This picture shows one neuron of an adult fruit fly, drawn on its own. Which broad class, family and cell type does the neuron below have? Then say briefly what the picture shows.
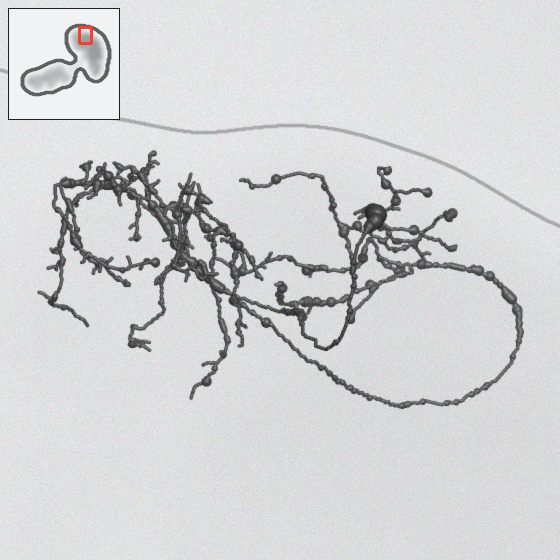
It is a central-brain intrinsic neuron. Its family is hemilineage LHa1. The cell type is CB1570. It is in the brain and does not reach the nerve cord. The picture shows dozens of branch ends.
